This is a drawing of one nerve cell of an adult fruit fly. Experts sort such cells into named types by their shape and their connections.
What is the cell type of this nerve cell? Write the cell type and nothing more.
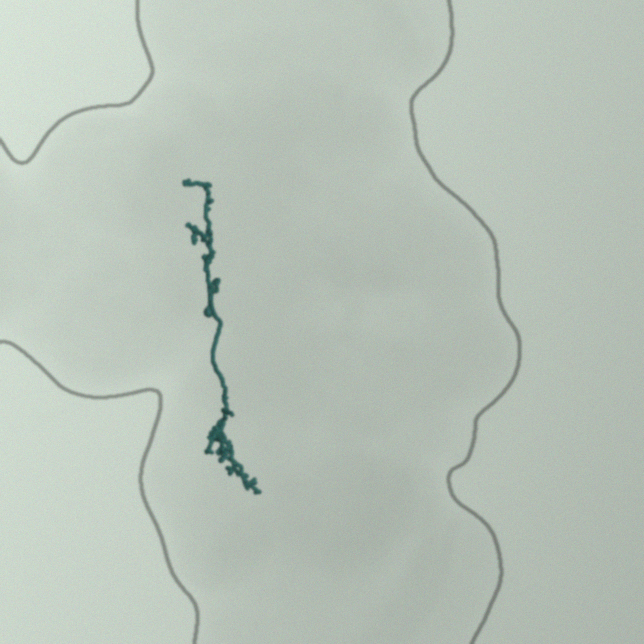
CB2229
